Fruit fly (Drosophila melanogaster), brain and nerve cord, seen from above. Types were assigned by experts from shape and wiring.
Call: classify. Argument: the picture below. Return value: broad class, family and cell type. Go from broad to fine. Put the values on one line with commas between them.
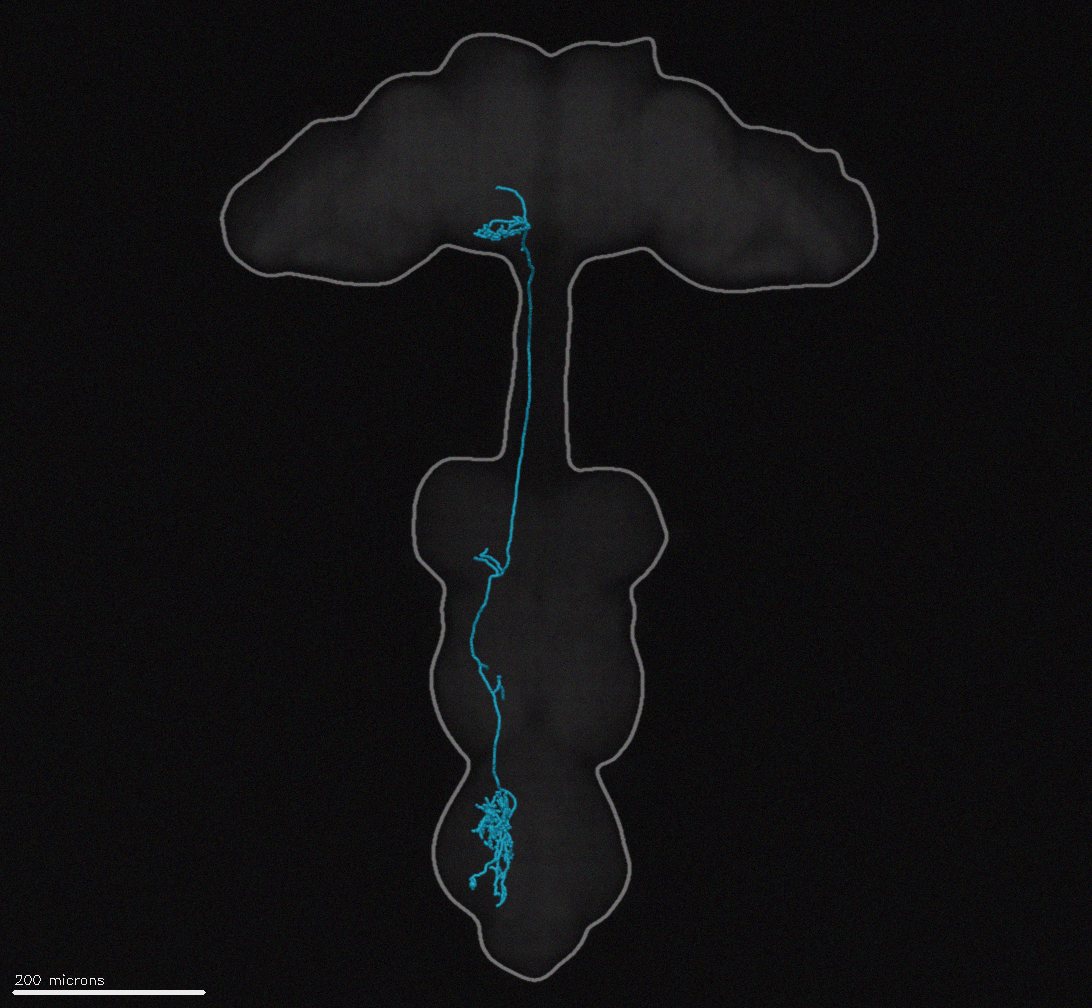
ascending neuron, hemilineage 04B, AN04B023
